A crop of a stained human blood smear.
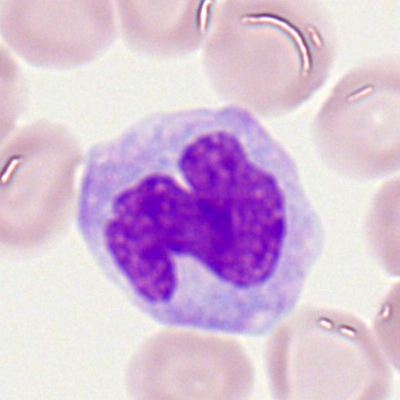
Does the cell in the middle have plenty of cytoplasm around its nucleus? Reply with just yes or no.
Yes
